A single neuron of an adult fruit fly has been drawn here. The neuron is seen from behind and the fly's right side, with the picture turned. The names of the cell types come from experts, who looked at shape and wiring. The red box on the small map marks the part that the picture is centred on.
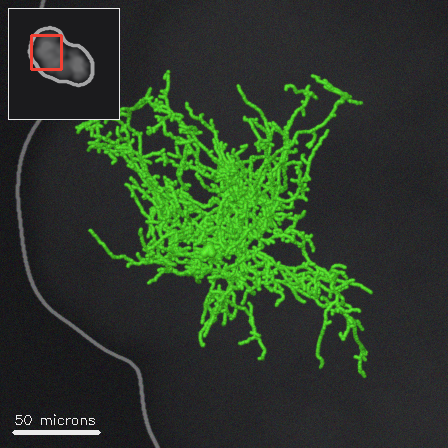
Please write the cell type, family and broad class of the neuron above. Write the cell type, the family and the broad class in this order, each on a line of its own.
CL303
hemilineage SMPpv2_ventral
central-brain intrinsic neuron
